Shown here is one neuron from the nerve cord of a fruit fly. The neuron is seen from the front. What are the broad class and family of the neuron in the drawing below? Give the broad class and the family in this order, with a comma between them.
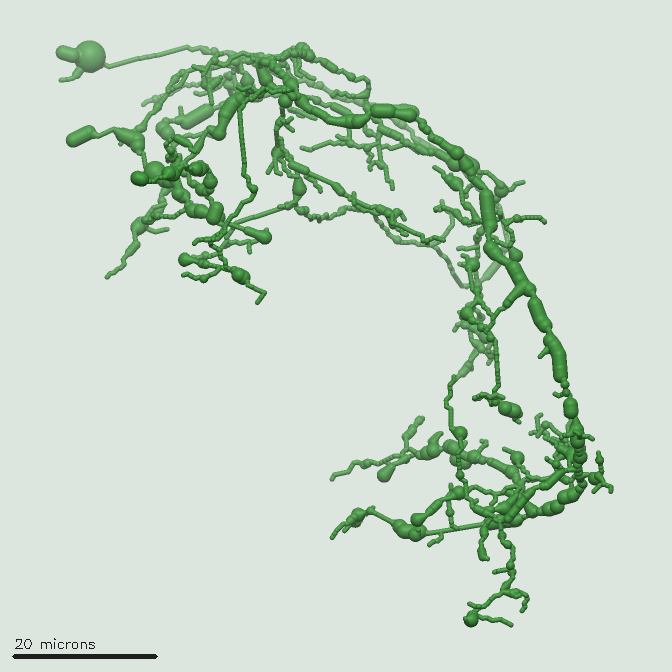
nerve-cord intrinsic neuron, hemilineage 11B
